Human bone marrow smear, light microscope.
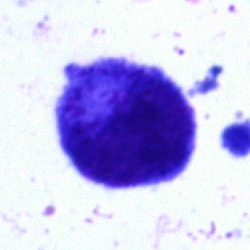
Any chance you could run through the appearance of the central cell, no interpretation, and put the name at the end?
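First, staining: the whole cell is a dense dark blue-purple. Second, nucleus: its edge cannot be picked out from the rest of the cell, the staining being so dark. Third, paler areas: a paler, mottled patch lies in the upper left part of the cell. Fourth, outline: a small rounded knob sticks out from the upper left edge. The cell is a promyelocyte.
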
